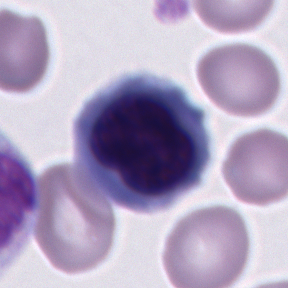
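Normoblast, central cell of a stained human peripheral blood smear. Chromatin: dark purple and densely condensed throughout the nucleus, in which no nucleoli can be seen. Cytoplasm: a rim that is wider on the lower left than on the upper right, with no granules visible.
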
